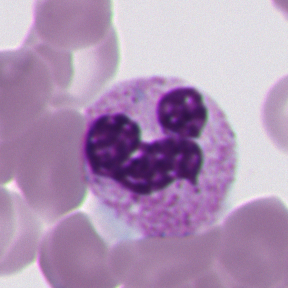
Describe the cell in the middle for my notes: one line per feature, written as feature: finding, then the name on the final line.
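Outline: round and smooth
Chromatin: dense, dark purple, coarsely clumped
Cytoplasm: plentiful, pale pinkish
Granules: fine, pink-violet, evenly scattered through the cytoplasm
Name: segmented neutrophil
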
